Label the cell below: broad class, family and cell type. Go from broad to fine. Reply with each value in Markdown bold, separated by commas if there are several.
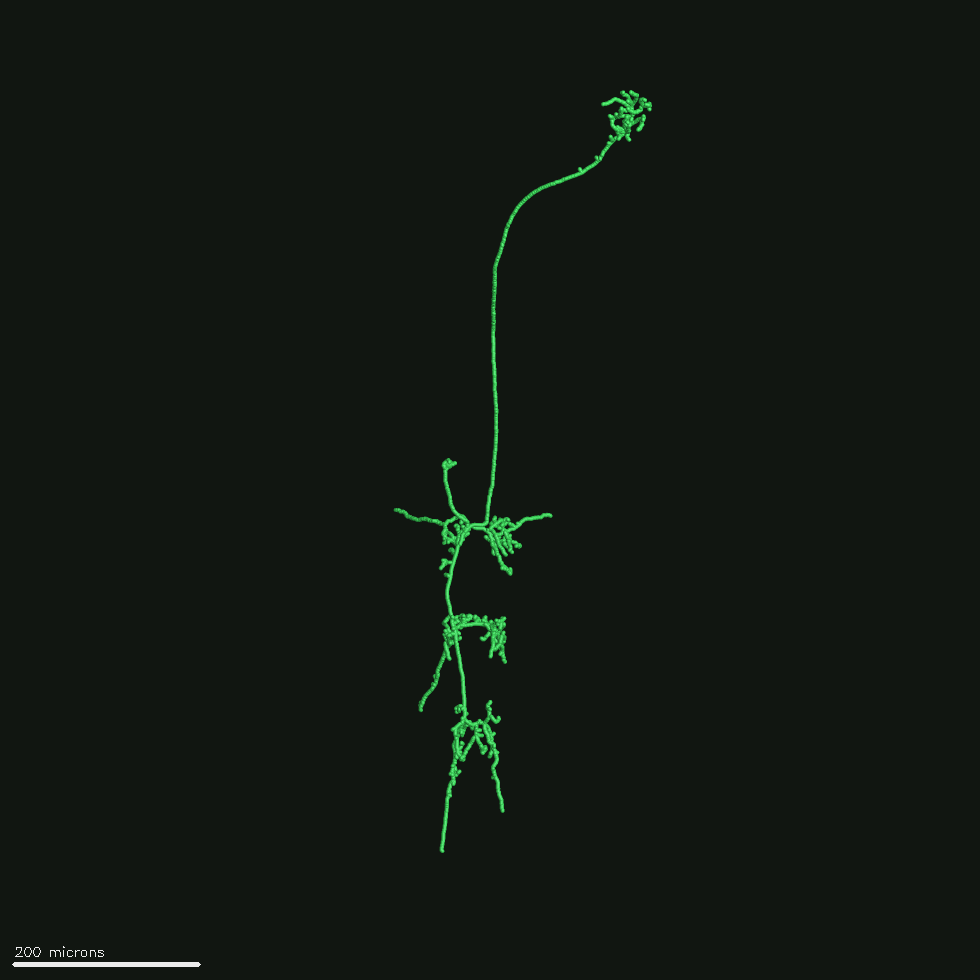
**ascending neuron**, **hemilineage 08B**, **AN08B018**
